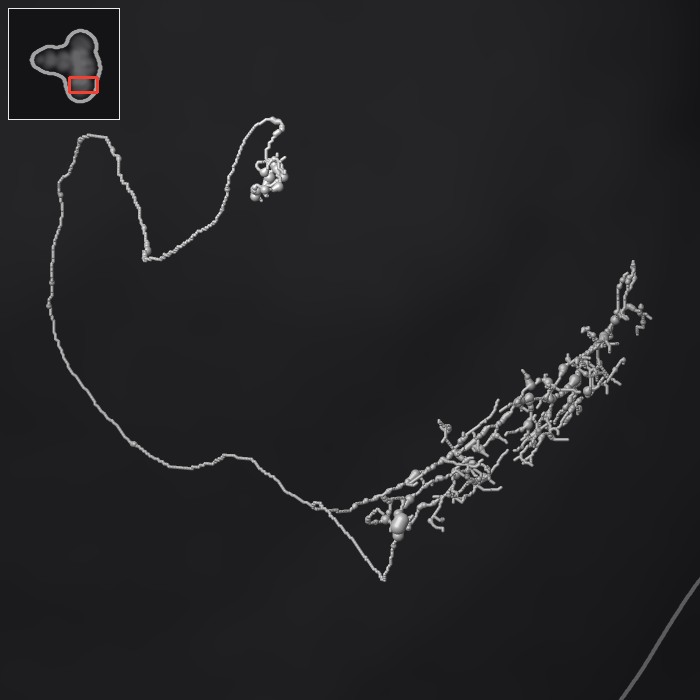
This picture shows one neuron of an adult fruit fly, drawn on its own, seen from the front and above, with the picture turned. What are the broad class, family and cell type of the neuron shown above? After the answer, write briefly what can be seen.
This is a visual projection neuron. Its family is MeTu. It is of cell type MeTu3b. Its cell body lies at the bottom of the picture. Dozens of branch ends can be seen.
